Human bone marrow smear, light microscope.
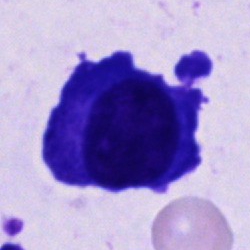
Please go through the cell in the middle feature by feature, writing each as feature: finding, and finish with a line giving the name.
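Outline: irregular, ragged and knobby edges
Nucleus: somewhat toward right; wider cytoplasm band on left
Granules: none seen in cytoplasm
Bleb: small, rounded, upper right, joined by narrow neck
Name: plasma cell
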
